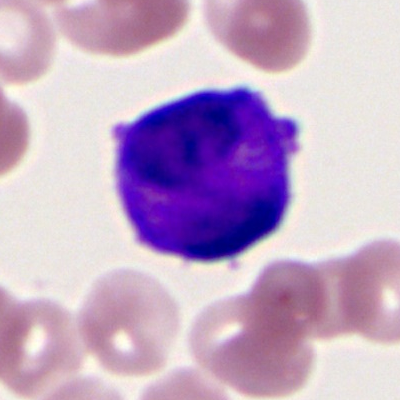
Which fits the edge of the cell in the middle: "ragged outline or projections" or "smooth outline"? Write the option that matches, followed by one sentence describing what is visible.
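Ragged outline or projections. Small knob-like blebs protrude from the margin at the upper left and upper right.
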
